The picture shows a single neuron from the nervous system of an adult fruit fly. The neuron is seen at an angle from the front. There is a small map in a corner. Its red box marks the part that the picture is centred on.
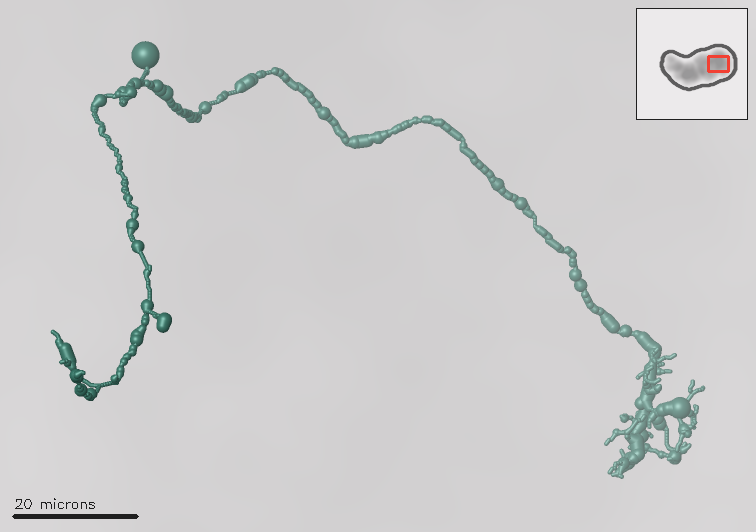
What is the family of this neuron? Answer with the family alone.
LPC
